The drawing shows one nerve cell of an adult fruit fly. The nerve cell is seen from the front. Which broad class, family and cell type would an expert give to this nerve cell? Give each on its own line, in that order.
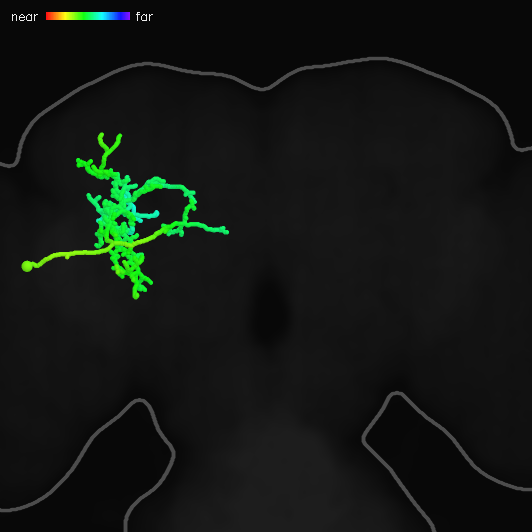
central-brain intrinsic neuron
hemilineage VLPl2_medial
AVLP188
